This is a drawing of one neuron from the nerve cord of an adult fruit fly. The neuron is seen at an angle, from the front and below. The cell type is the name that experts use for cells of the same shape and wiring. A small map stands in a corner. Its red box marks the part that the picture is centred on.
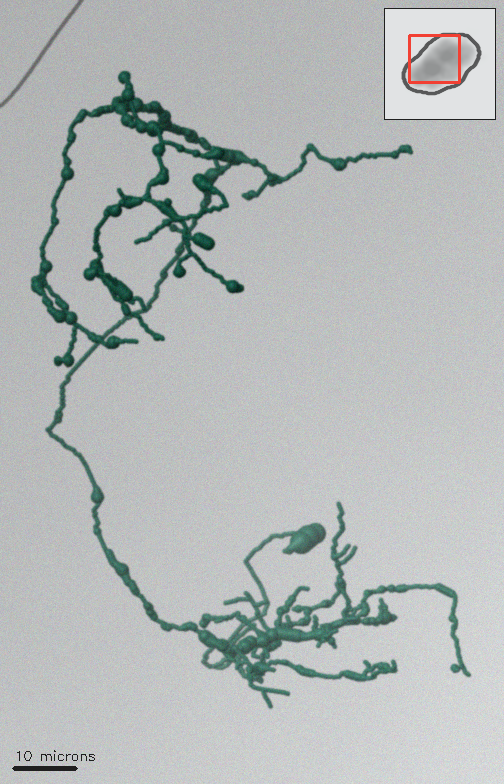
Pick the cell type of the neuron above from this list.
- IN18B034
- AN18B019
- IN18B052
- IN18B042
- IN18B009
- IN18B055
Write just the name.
IN18B052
